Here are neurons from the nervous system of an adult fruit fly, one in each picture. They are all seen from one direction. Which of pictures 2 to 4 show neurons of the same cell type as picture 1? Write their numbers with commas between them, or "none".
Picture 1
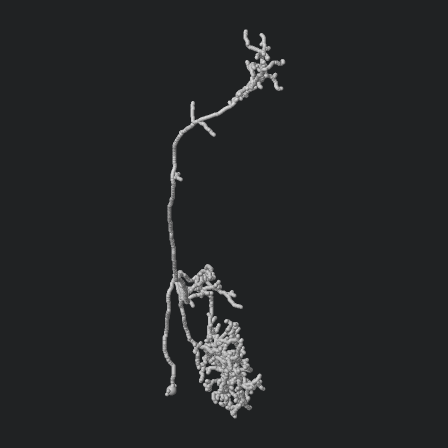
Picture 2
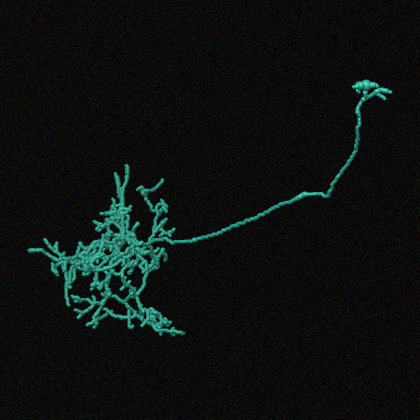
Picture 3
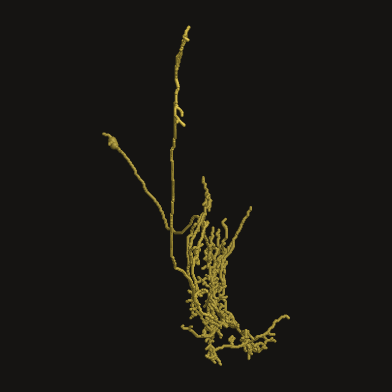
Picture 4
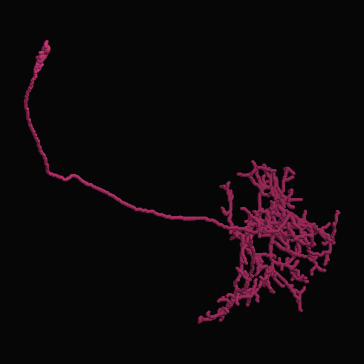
3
